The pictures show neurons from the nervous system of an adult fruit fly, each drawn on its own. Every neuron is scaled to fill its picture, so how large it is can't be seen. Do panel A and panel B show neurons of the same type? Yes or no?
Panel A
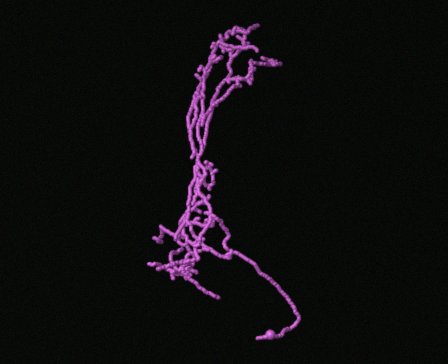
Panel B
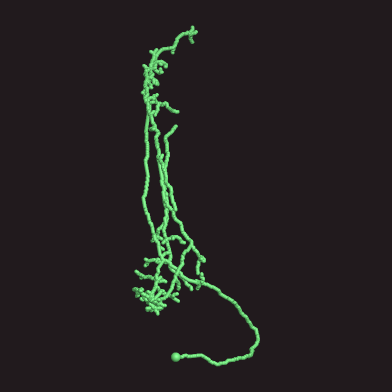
no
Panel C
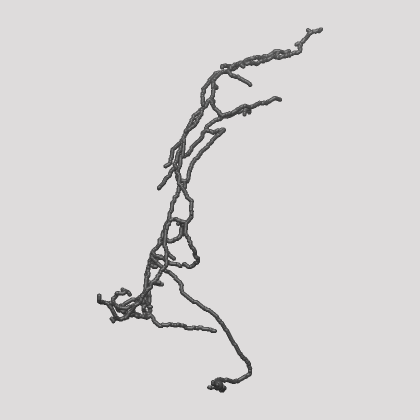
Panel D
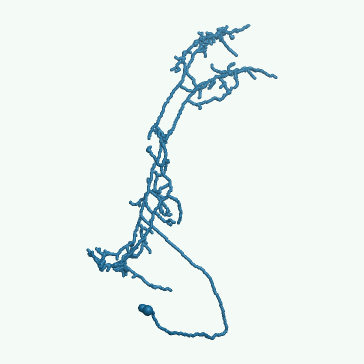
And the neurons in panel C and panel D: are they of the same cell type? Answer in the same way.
yes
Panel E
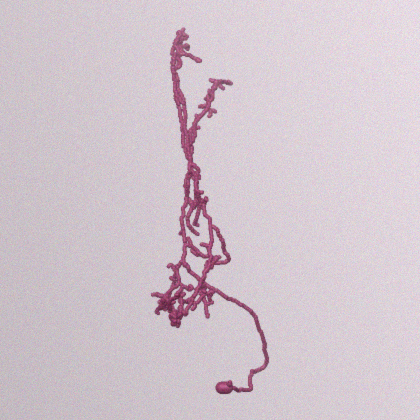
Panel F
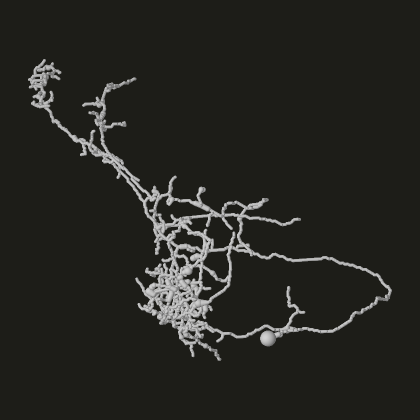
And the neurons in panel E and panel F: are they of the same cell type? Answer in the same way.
no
